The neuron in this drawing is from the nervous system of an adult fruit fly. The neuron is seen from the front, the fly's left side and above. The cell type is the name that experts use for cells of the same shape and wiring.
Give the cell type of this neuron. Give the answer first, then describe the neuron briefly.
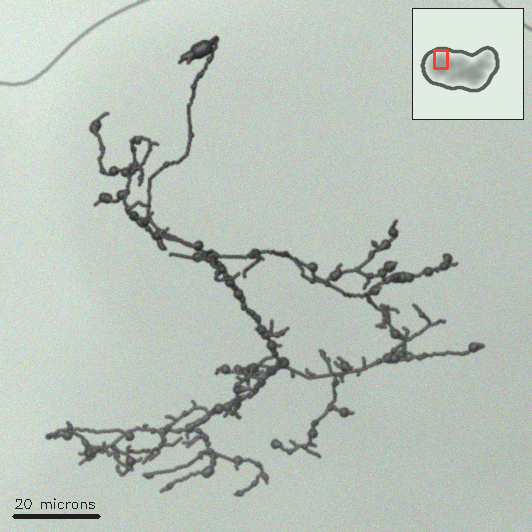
Its cell type is PVLP009. It is a central-brain intrinsic neuron. From top to bottom in the picture it spans about 110 microns. The picture shows dozens of branch ends.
